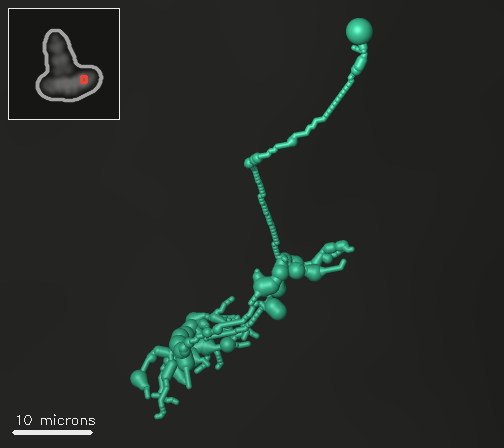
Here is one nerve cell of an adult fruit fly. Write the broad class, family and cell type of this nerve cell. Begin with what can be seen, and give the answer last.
The cell body is at the upper right of the picture. By the scale bar it is about 50 microns tall in this view. Its broad class is optic-lobe intrinsic neuron. The family is T. The cell type is T5a.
